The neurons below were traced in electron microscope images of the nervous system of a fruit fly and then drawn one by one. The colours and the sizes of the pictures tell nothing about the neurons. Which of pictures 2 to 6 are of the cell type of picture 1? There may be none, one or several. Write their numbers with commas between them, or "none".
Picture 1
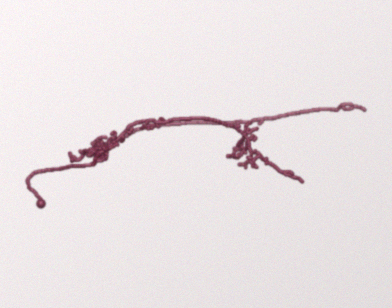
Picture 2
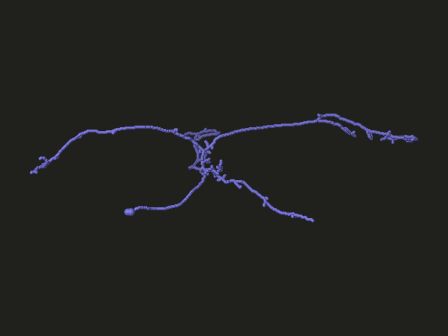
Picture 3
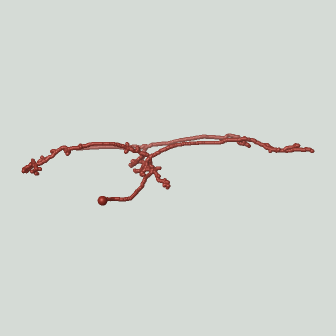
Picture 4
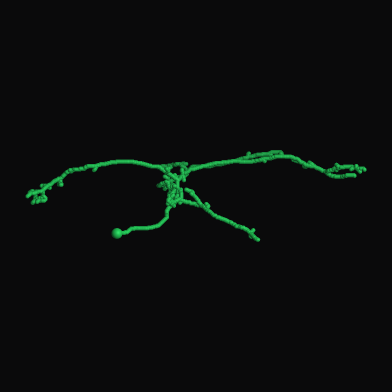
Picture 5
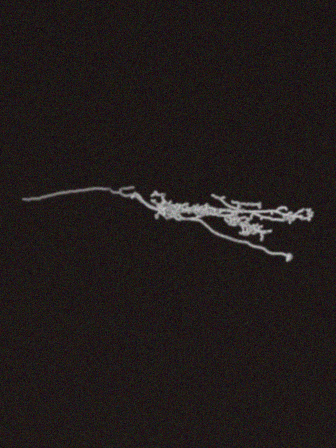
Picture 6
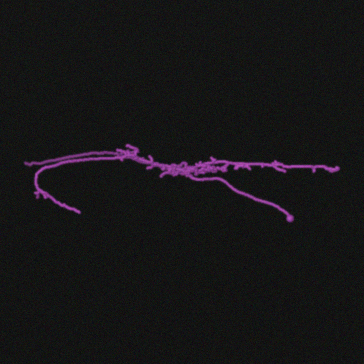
2, 3, 4, 6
